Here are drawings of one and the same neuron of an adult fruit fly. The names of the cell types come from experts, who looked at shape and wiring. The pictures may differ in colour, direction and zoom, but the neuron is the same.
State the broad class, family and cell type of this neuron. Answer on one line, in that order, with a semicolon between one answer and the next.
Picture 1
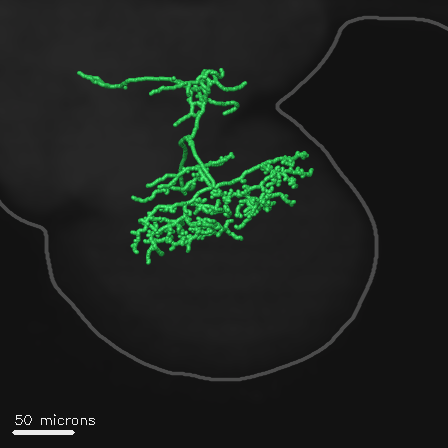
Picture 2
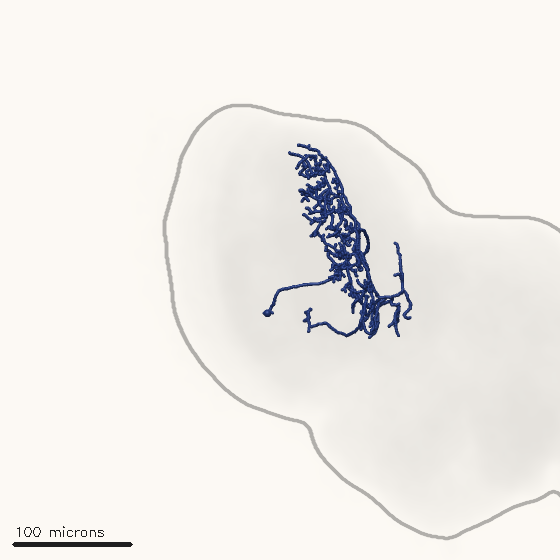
visual projection neuron; LPT; LPT31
